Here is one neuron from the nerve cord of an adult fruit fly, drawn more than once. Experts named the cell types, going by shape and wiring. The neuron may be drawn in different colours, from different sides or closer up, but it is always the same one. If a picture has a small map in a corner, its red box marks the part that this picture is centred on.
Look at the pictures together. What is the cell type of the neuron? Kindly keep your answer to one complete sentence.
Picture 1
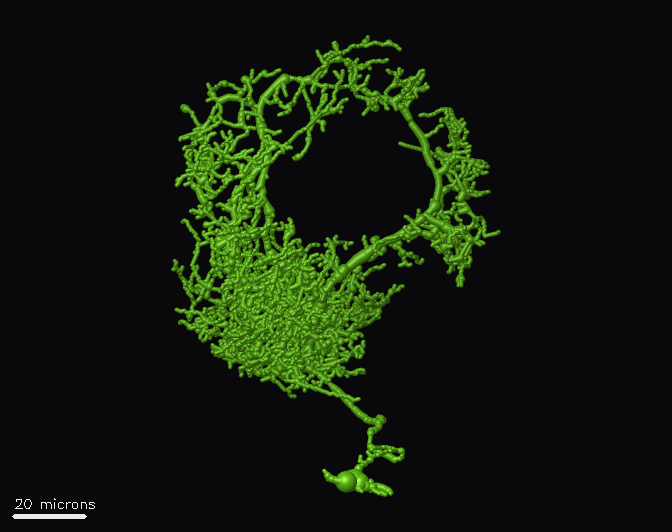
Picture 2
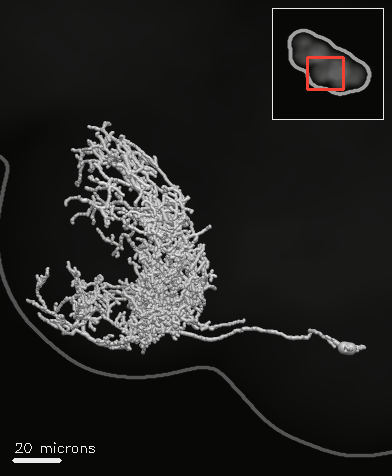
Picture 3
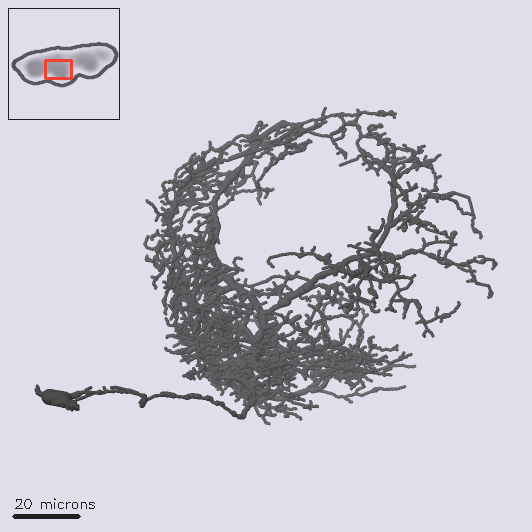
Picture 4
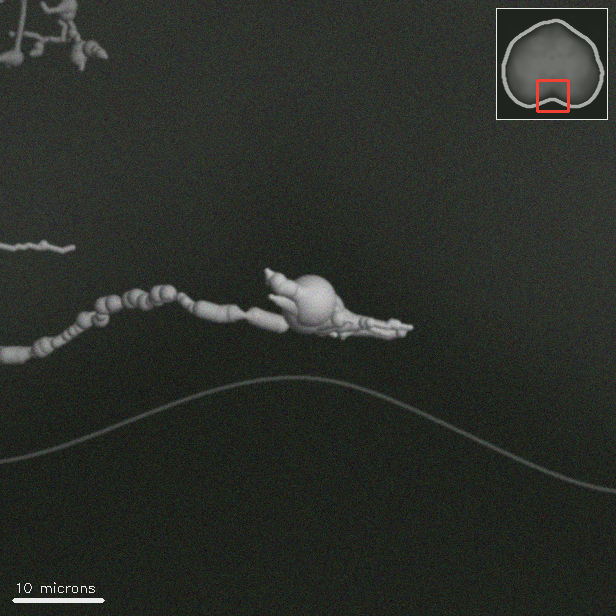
The neuron here is of the cell type IN13B005.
